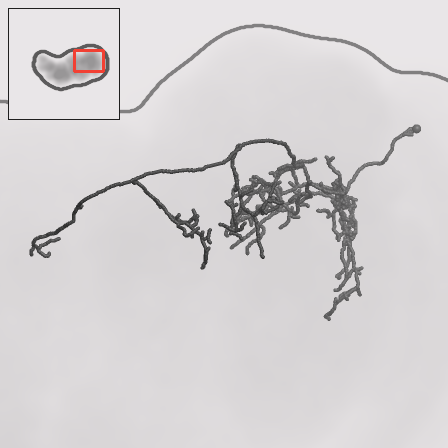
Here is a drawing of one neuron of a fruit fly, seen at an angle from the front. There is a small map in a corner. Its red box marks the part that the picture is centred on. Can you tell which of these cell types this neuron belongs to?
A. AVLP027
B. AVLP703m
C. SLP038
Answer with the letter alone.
B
